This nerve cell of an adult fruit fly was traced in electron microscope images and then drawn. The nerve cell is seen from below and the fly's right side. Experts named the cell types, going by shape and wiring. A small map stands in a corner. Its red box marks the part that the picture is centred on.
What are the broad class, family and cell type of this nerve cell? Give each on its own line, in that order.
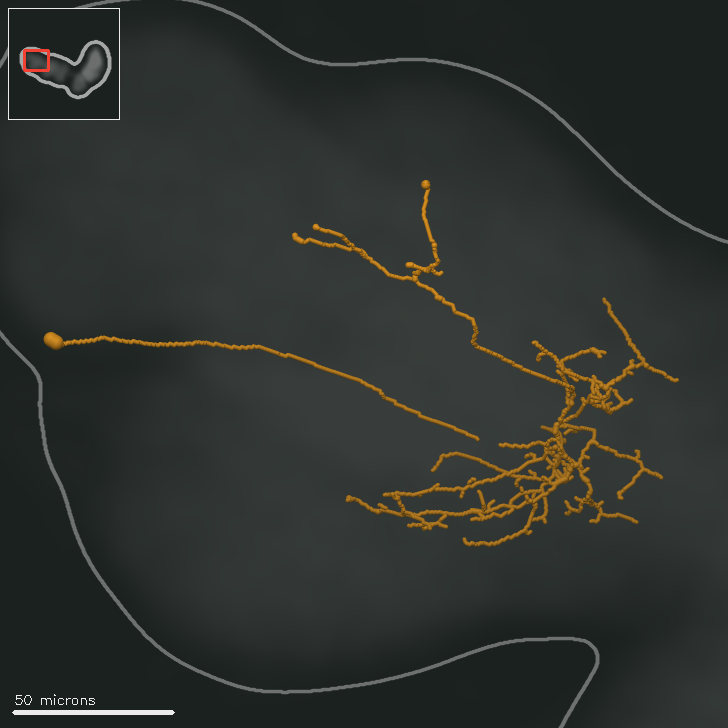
nerve-cord intrinsic neuron
hemilineage 12B
IN12B066_c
